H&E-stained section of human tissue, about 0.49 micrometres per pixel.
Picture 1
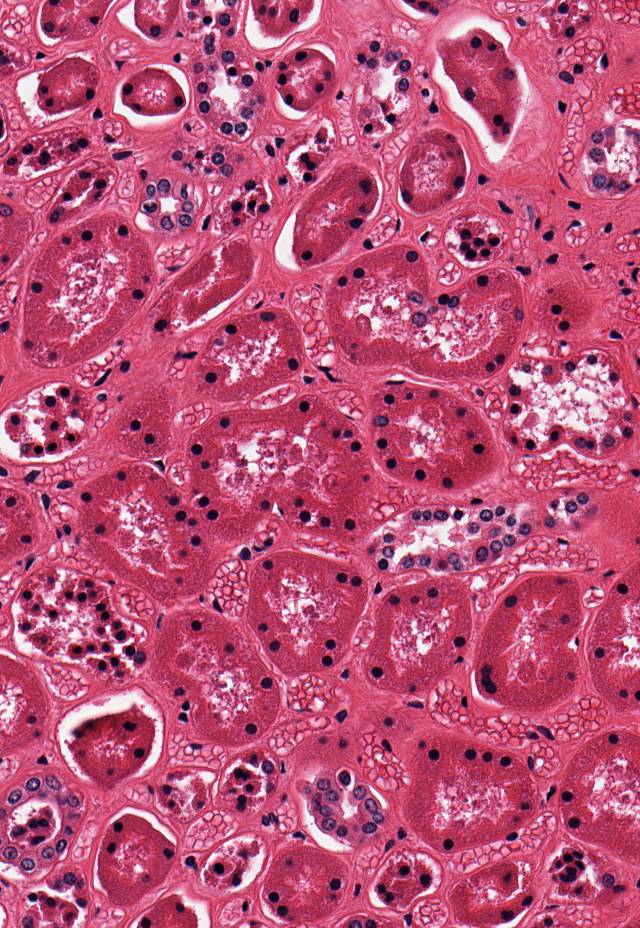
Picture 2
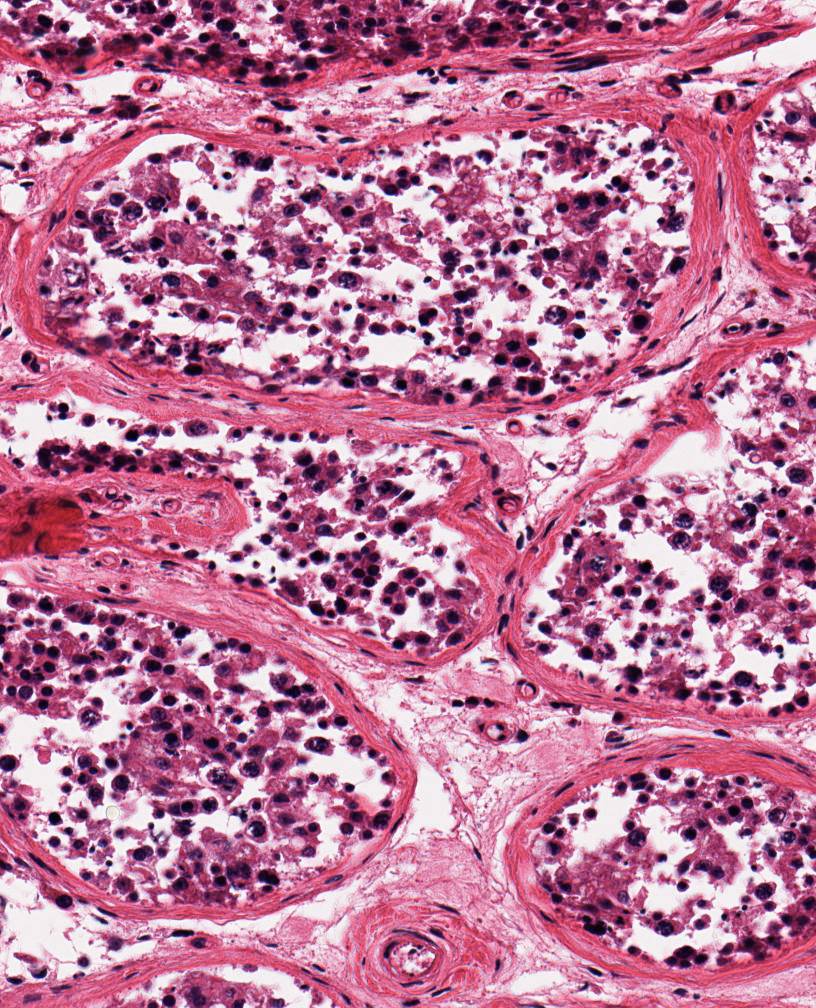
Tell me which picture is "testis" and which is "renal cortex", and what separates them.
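The first one's renal cortex, the second's testis. In the renal cortex the whole field is packed with closely set tubules, mostly cut in cross-section. Most have cells with abundant deeply eosinophilic cytoplasm and small round dark nuclei in a single row toward the cell base. Scattered among them you'll see a minority of smaller tubules with paler cytoplasm and larger, bluer, more crowded nuclei. The testis, on the other hand, is filled with large rounded and oval units, cut in cross and oblique section, with narrow strips of stroma between them. Inside each unit the cells lie loosely scattered, with lots of clear gaps and no distinct central lumen. There are no fat cells anywhere in the field. You'll also notice a dark red, smudged clump at the left edge, about midway down.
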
